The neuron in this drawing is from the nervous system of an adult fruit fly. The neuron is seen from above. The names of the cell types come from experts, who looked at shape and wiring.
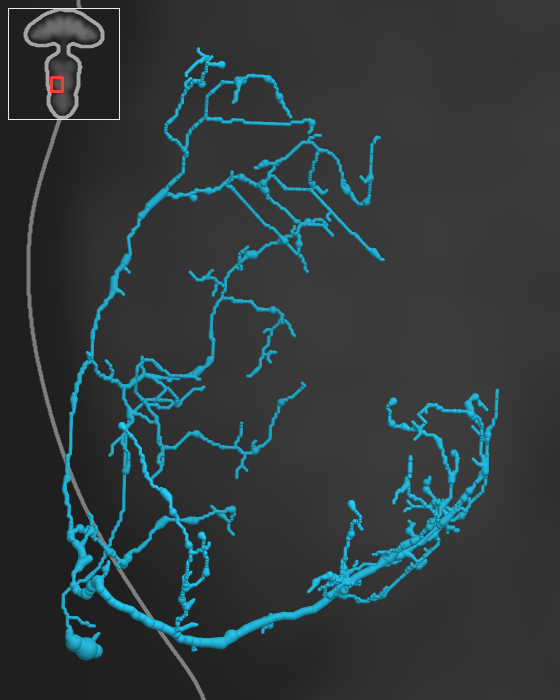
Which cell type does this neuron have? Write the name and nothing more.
IN13A024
